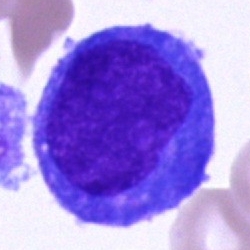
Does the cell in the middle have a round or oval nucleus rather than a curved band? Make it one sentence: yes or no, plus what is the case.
Yes, in this cell the nucleus is one compact, round or oval mass.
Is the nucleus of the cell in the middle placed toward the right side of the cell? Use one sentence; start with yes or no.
No, the cell holds its nucleus toward the left.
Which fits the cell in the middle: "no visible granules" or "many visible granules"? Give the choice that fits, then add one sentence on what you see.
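No visible granules. No granules are visible in the cytoplasm.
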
